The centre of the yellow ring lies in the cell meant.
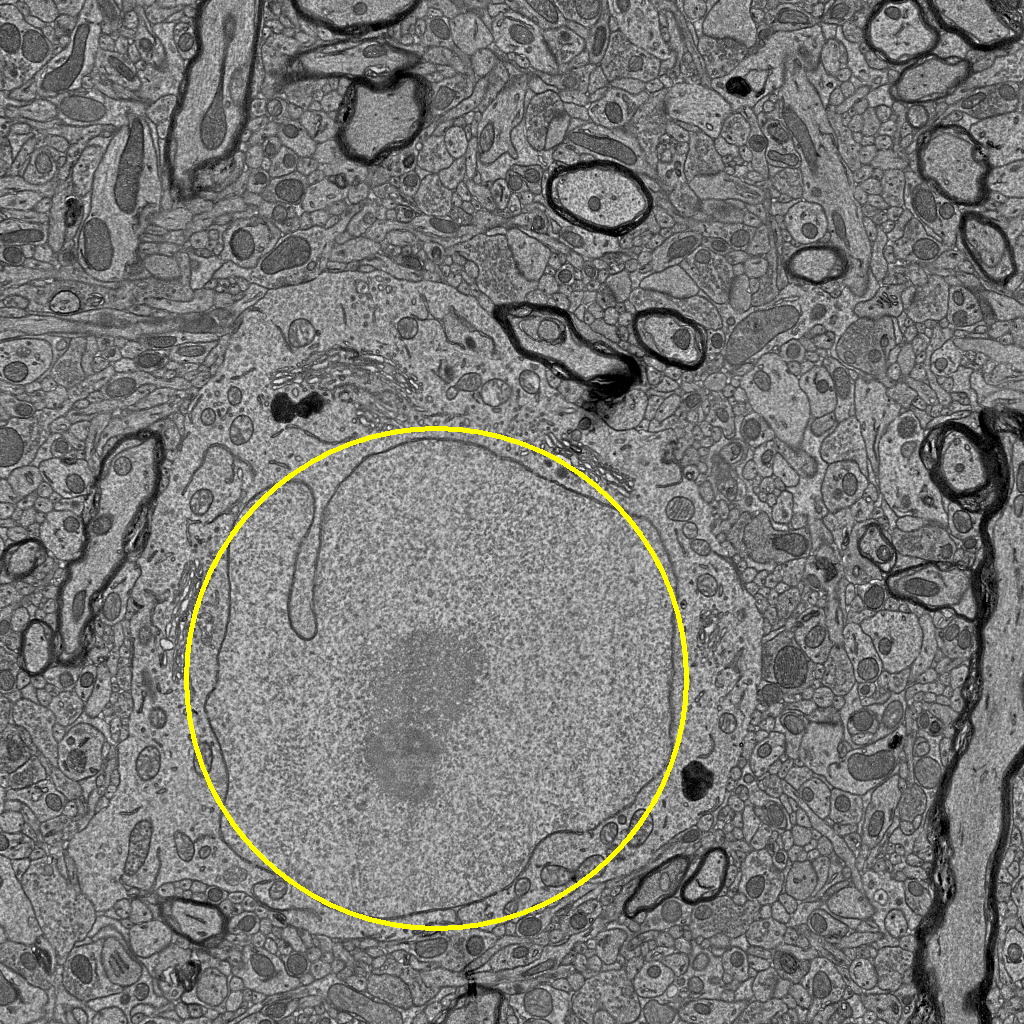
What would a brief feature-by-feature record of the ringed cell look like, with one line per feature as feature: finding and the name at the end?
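Nucleus: large, round, almost wholly within the ring
Envelope: one deep, narrow fold reaching down into the nucleus from its upper left
Chromatin: pale, finely granular throughout, no thick dark band along the envelope
Inner region: darker, loosely textured, just below the centre of the nucleus
Name: excitatory neuron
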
